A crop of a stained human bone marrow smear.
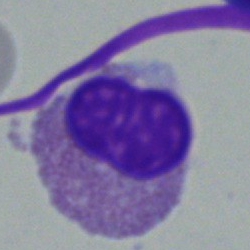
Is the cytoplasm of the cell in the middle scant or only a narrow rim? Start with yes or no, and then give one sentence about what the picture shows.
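No. The cytoplasm is plentiful and pale lilac.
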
